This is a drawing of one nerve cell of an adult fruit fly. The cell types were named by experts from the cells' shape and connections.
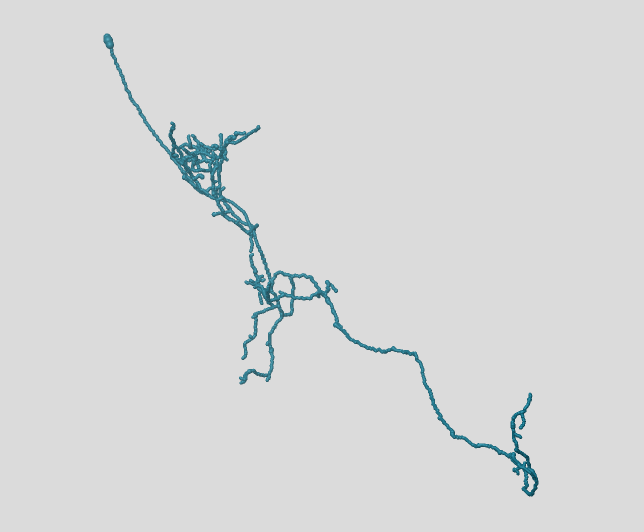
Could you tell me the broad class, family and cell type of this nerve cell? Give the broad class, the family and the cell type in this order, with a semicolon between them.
central-brain intrinsic neuron; hemilineage LHl4_posterior; CB2494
